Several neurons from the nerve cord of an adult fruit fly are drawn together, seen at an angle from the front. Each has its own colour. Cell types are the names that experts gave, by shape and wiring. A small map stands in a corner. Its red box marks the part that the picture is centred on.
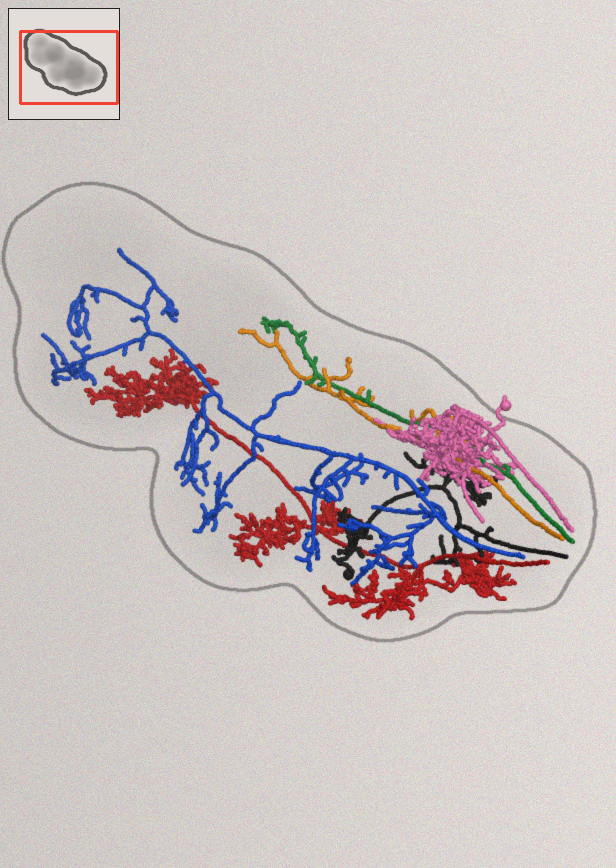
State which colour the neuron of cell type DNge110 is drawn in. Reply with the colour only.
orange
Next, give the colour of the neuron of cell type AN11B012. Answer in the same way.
pink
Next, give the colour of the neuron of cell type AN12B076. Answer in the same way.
black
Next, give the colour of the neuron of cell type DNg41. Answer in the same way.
green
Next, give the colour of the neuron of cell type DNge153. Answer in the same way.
red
